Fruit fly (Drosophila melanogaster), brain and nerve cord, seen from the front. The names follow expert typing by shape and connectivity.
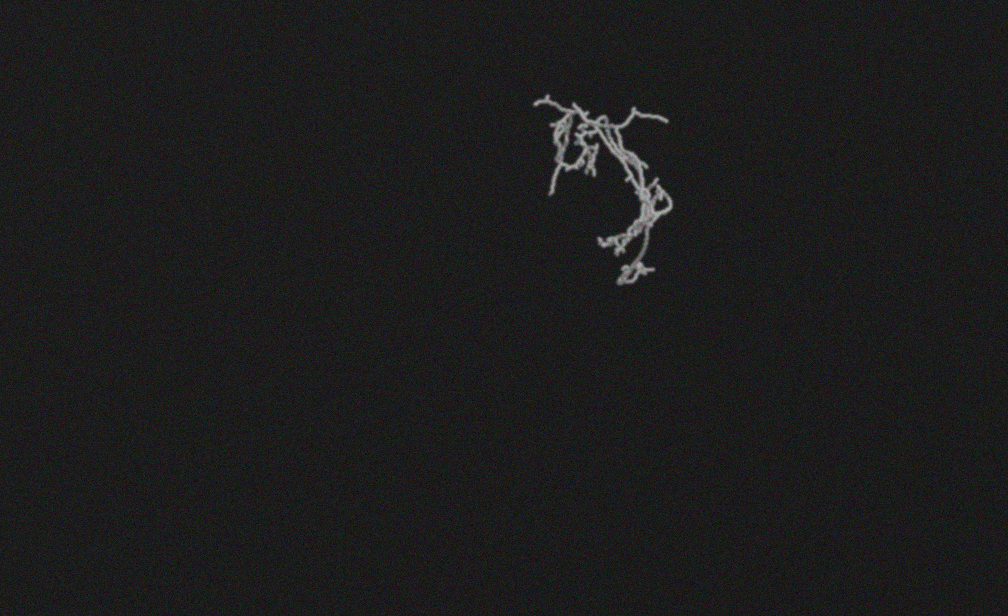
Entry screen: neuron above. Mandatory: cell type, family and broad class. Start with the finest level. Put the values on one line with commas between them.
IN03B069, hemilineage 03B, nerve-cord intrinsic neuron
